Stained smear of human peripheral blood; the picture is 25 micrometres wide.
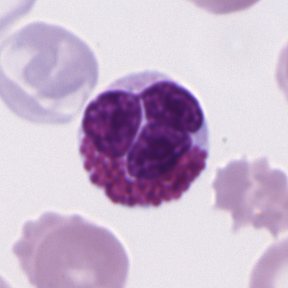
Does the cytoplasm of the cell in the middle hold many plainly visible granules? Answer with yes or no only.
Yes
